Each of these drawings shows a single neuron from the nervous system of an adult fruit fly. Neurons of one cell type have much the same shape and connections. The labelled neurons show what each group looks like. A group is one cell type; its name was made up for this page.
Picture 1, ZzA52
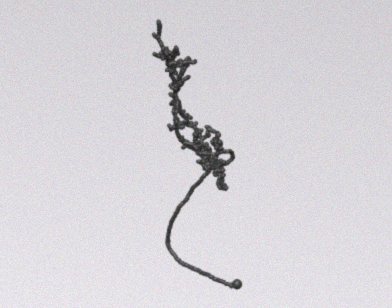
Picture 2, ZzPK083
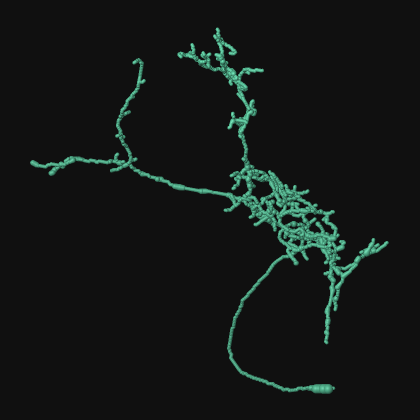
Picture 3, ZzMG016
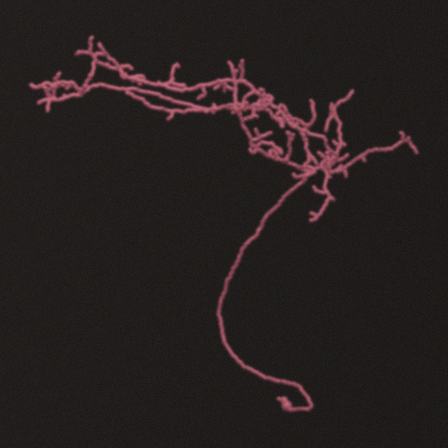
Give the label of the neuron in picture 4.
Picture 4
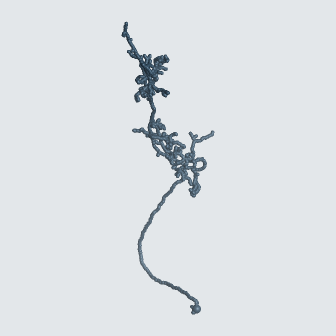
ZzA52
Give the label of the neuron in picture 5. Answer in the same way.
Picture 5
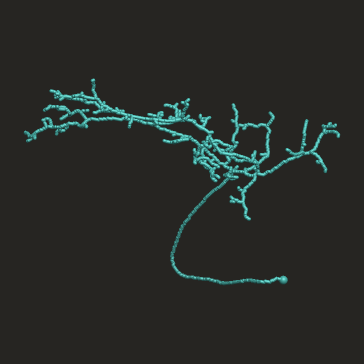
ZzMG016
